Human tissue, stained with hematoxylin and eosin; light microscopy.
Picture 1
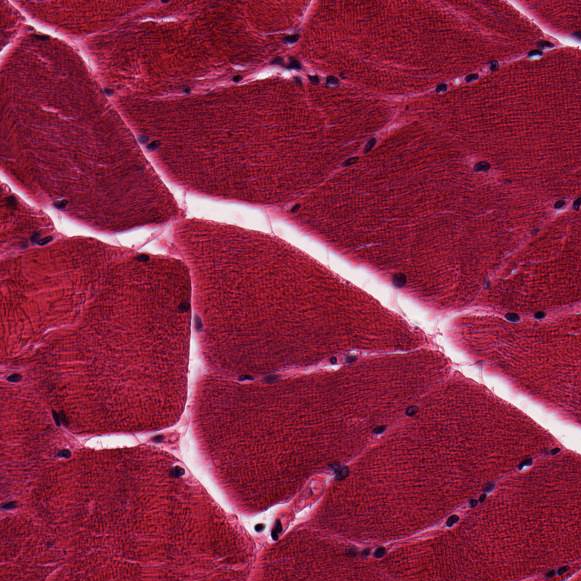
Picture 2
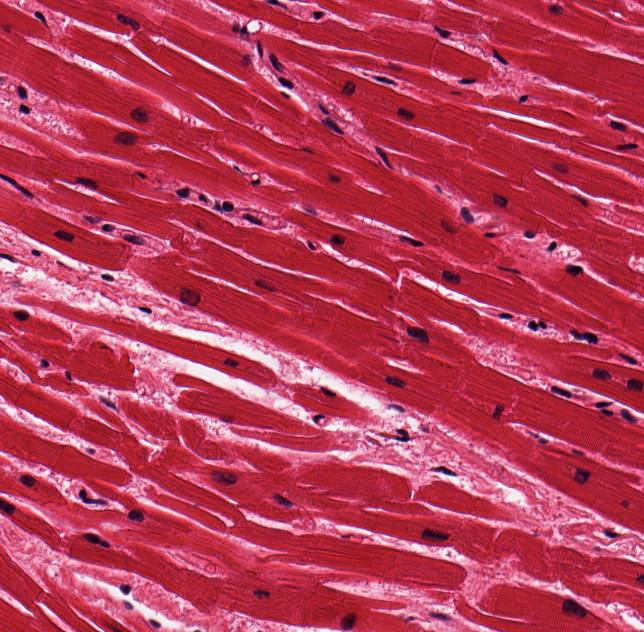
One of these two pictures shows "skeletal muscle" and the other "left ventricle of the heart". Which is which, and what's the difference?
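Skeletal muscle is shown in picture 1 and the left ventricle of the heart in picture 2. Nuclear position: in picture 1 the nuclei lie at the edges of the fibres and are small, dark purple and oval to flattened, whereas in picture 2 each fibre has a single oval nucleus lying centrally.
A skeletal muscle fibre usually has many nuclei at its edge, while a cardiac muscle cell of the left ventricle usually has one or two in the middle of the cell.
Fibre arrangement: in picture 2 many fibres branch and join their neighbours to form a network, whereas in picture 1 the fibres have angular outlines and are of broadly similar size.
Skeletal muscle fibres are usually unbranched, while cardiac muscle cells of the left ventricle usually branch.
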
